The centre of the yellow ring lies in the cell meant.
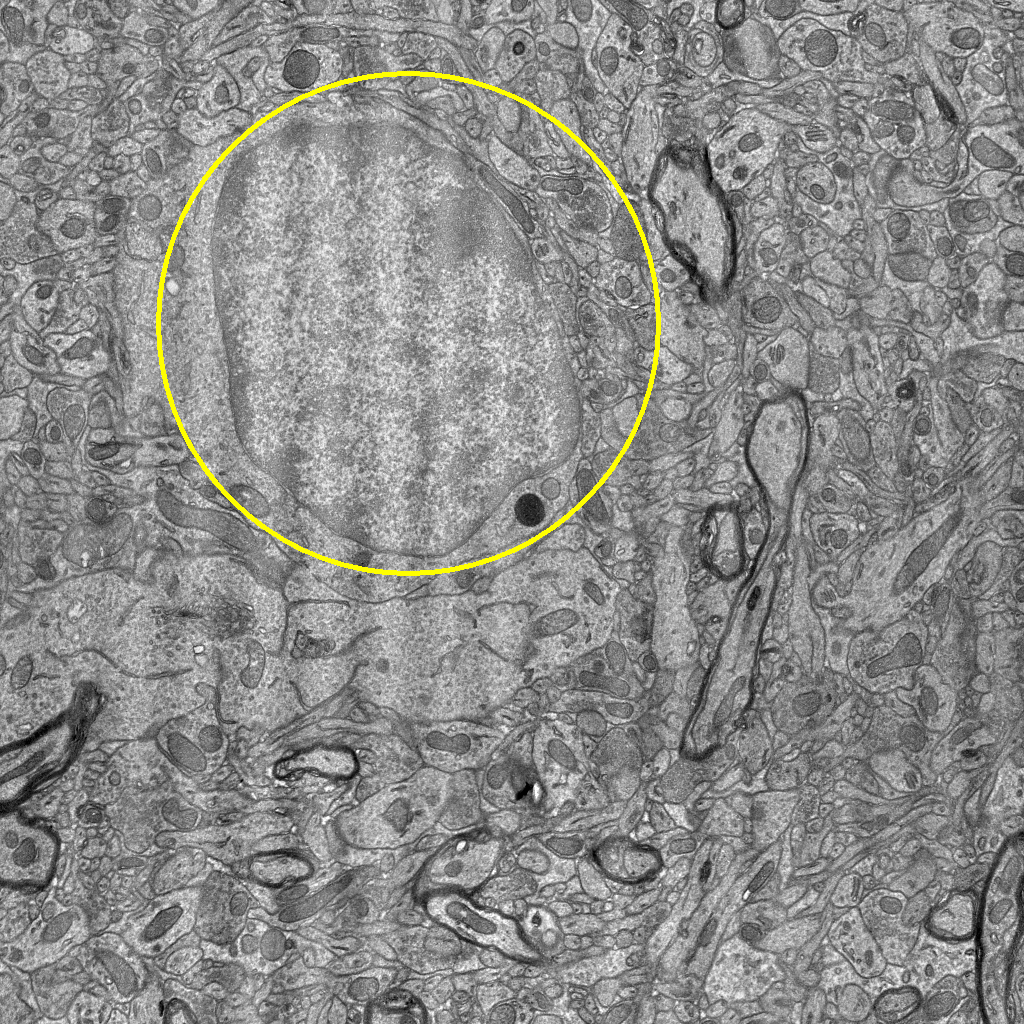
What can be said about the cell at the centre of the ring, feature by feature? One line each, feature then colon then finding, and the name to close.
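Nucleus: large oval, longer top to bottom than side to side
Nuclear envelope: smooth, no deep folds
Nucleolus: none distinct
Nearby body: one round, very dark, just outside the nucleus at lower right
Name: oligodendrocyte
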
